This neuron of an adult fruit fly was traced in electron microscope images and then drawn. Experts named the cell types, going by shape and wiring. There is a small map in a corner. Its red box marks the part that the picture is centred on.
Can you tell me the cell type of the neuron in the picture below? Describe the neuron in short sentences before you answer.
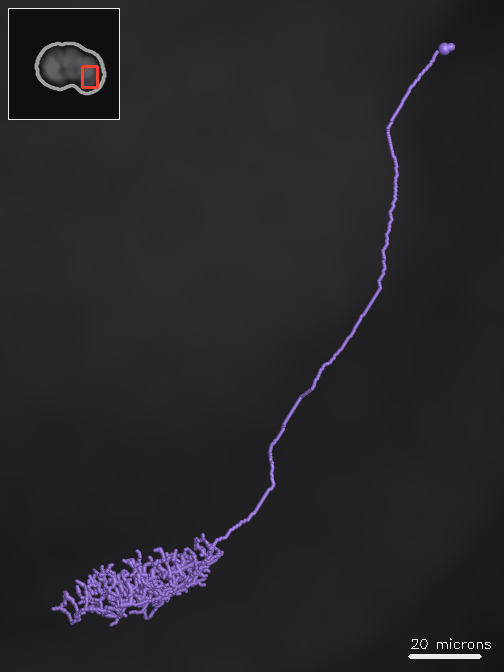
Its cell body lies at the upper right of the picture. From top to bottom in the picture it spans about 170 microns. The picture shows dozens of branch ends. It is an optic-lobe intrinsic neuron. The cell type is Pm2a.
